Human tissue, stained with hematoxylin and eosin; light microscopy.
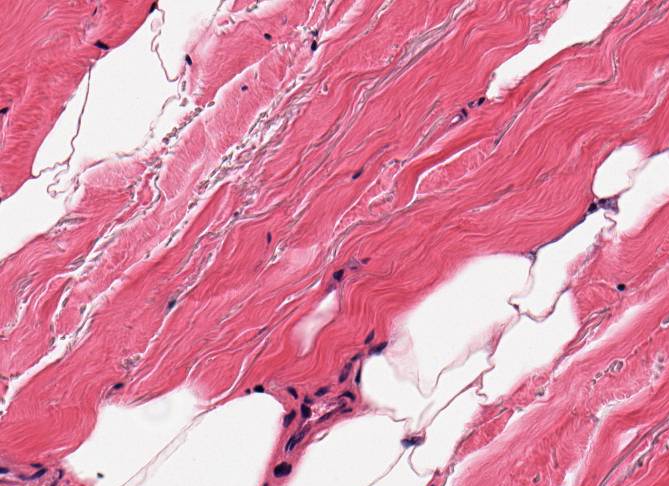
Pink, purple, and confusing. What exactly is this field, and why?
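Mostly dermis, this one. The fibres in each bundle take a wavy, crimped course, and there are no cross-striations in the bundles.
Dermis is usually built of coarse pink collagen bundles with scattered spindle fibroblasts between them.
That matches the strong, fairly even eosin pink here, and the sparse, small, dark, elongated nuclei tucked between the fibres.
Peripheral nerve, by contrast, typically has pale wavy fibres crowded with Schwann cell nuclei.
Here the nuclei are too sparse, and the fibres too strongly pink, for that.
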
